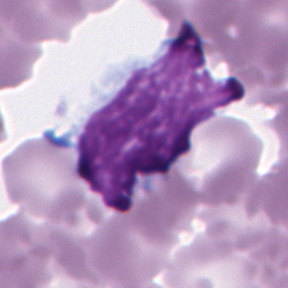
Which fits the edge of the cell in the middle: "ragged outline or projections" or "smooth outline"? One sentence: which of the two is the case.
Ragged or frayed parts, or projections, blebs or tags, break the cell's edge.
